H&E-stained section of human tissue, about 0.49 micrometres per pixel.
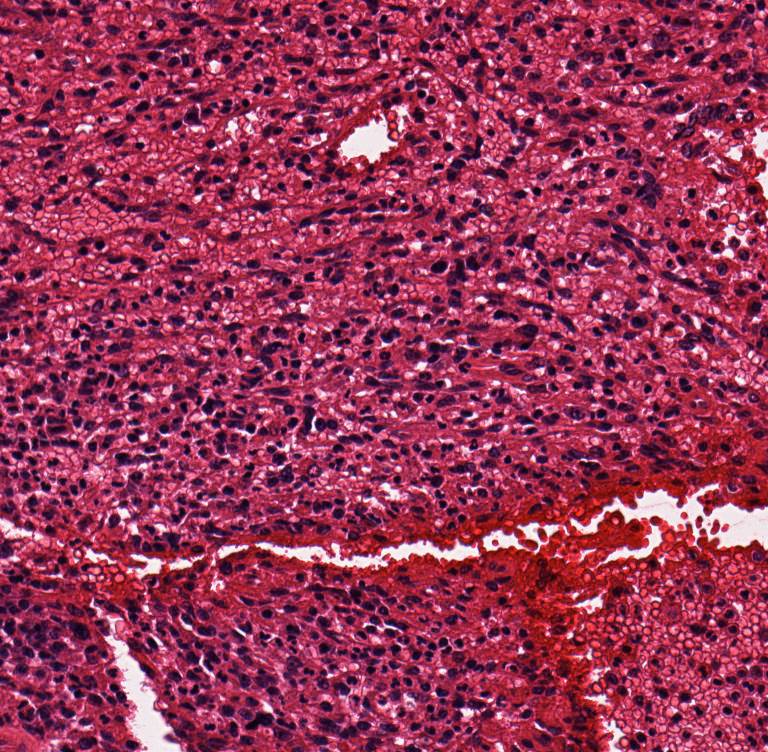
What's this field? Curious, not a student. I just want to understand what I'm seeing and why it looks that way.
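This is red pulp of the spleen. Colour decides: staining is strongly red overall, eosin dominating.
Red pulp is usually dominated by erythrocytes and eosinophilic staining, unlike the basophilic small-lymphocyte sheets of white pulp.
Densely packed cells with dark round to oval nuclei form solid sheets throughout, with no glands or tubules. Spindle-shaped cells with dark nuclei are scattered centrally.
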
